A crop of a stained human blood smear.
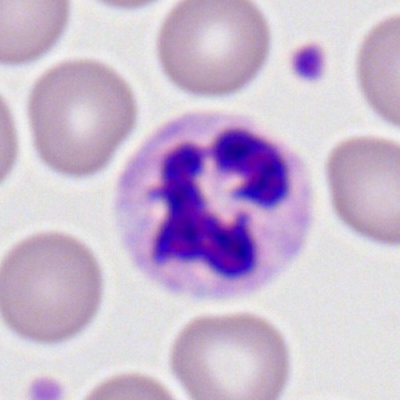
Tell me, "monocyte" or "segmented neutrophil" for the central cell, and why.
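Segmented neutrophil, not monocyte, is the answer here. See how the nucleus is broken into several irregular lobes.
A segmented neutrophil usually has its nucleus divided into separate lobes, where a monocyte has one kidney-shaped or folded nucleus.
Plenty of pale pink-lilac cytoplasm surrounds it.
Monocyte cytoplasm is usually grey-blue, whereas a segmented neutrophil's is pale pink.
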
